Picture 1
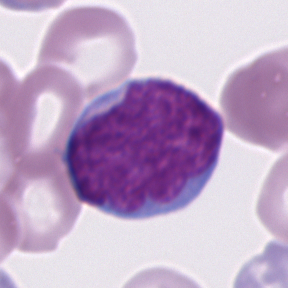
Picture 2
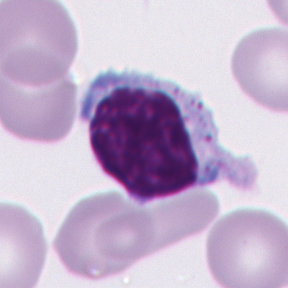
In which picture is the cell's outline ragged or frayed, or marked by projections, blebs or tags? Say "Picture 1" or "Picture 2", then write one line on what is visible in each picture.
Picture 2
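Picture 1: The cell outline is a smooth, slightly irregular oval.
Picture 2: The cell outline is irregular, with a tongue of cytoplasm extending out to the right.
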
